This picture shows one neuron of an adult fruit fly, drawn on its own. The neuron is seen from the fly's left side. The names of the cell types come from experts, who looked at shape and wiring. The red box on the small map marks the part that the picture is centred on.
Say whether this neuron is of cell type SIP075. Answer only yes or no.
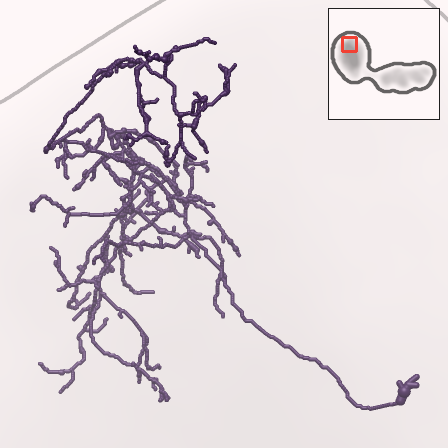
no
